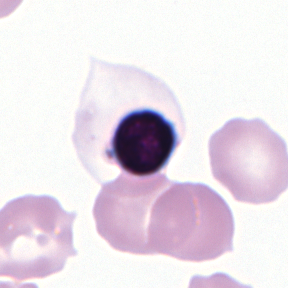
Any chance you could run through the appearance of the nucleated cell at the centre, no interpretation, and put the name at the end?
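Drawn out to a point at the upper left, the cell outline is irregular. Its nucleus lies off-centre in the lower part, with very dense, dark purple-black chromatin showing little structure. Abundant cytoplasm covers a much larger area than the nucleus. This is a normoblast.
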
